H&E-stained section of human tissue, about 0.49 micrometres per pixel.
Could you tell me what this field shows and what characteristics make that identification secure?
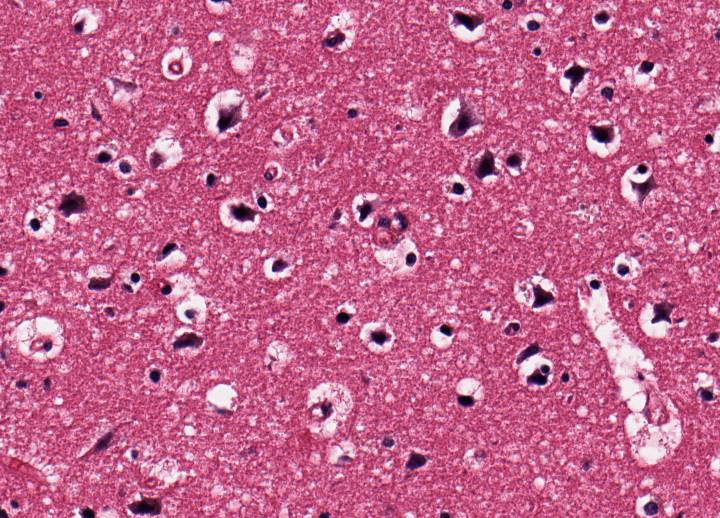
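You are looking at cerebral cortex. See how the cells lie singly and fairly evenly across a continuous pink background, which is finely granular and dotted with tiny clear vacuoles.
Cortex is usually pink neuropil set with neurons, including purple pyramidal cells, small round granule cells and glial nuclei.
Here the larger cells are angular to triangular, dark purple and shrunken, with many small, round, dark nuclei with scant cytoplasm among them.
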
